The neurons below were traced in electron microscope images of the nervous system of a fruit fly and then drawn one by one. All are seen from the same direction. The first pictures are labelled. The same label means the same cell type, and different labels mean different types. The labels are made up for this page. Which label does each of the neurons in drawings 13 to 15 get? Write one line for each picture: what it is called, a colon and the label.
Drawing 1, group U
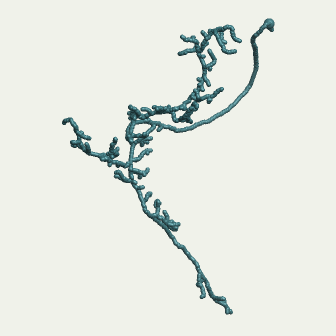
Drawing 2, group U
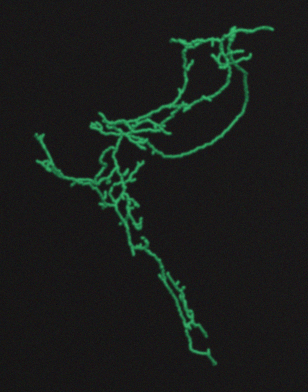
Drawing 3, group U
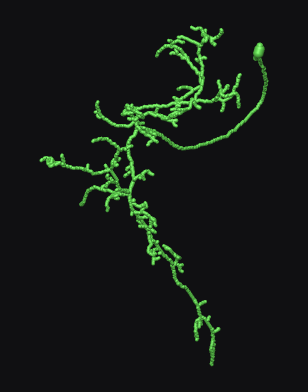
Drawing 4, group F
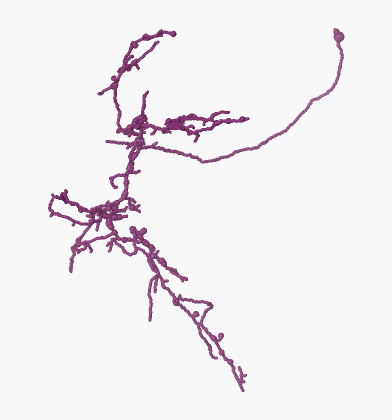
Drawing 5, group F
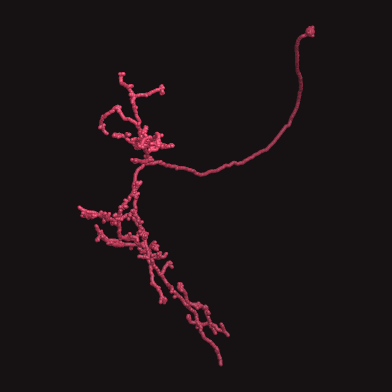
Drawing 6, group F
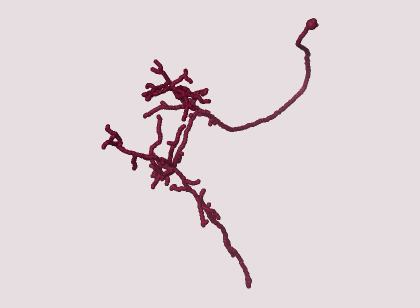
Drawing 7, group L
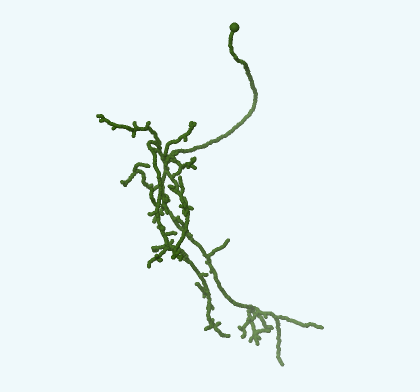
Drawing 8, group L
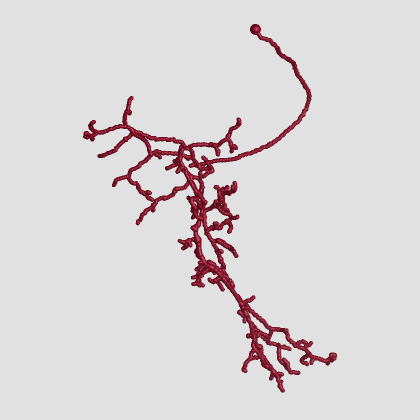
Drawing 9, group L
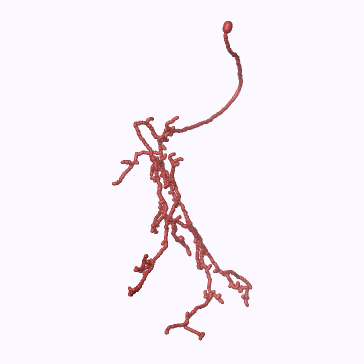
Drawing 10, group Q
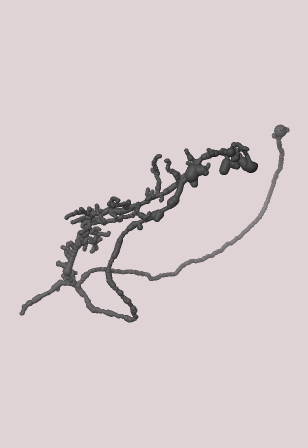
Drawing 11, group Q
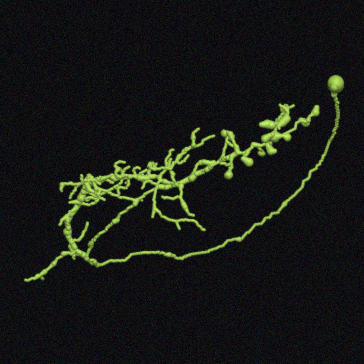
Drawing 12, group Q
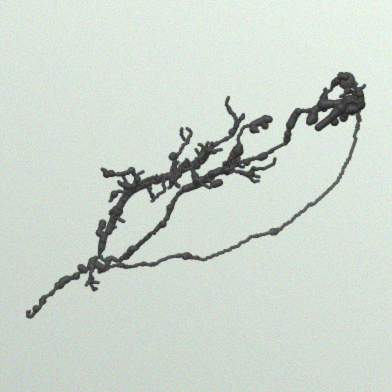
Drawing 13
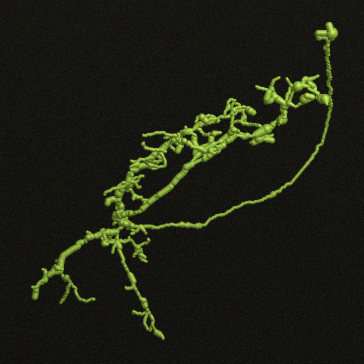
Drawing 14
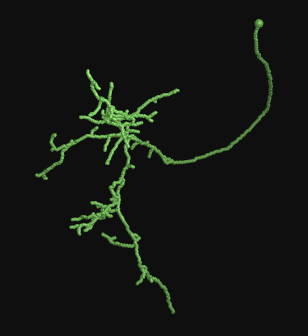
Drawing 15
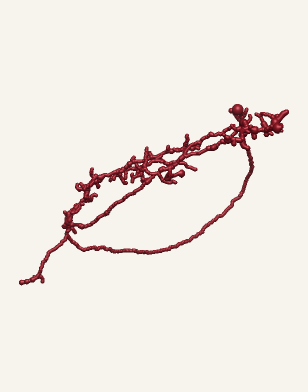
13: group Q
14: group F
15: group Q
